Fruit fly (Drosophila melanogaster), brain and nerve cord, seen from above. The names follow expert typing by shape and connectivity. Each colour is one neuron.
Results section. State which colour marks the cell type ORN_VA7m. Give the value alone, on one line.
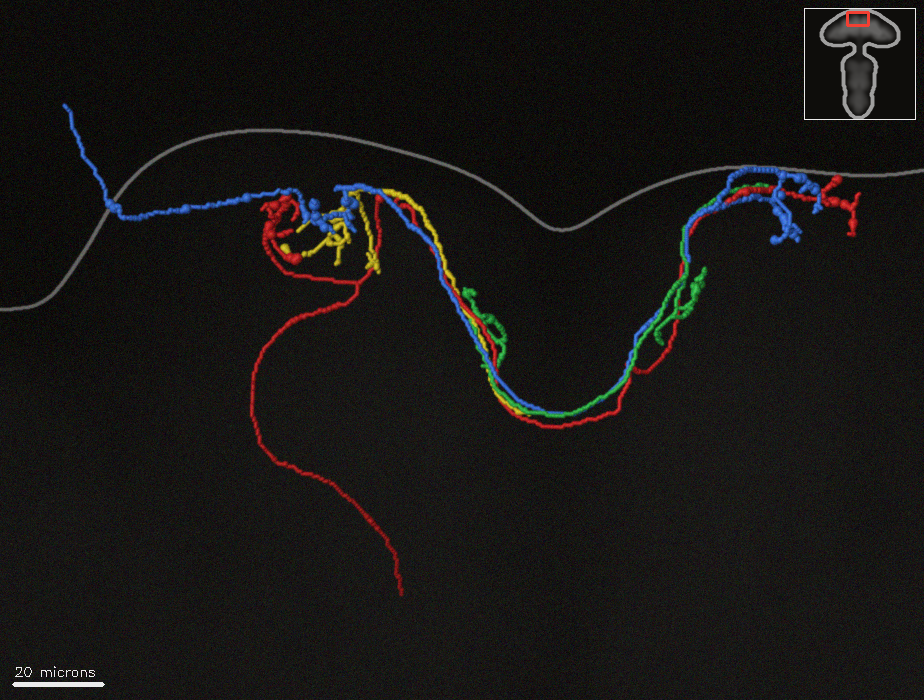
blue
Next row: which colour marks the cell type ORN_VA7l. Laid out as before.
red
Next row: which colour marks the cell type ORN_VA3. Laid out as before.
yellow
